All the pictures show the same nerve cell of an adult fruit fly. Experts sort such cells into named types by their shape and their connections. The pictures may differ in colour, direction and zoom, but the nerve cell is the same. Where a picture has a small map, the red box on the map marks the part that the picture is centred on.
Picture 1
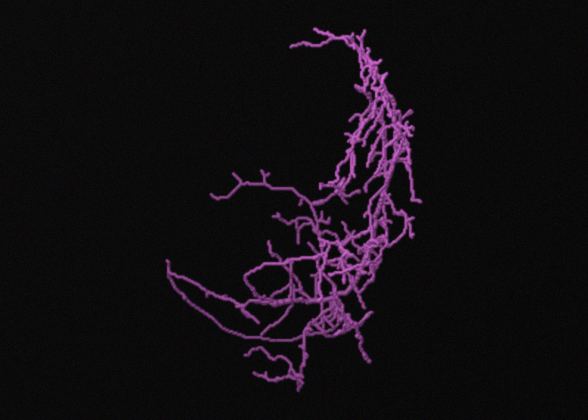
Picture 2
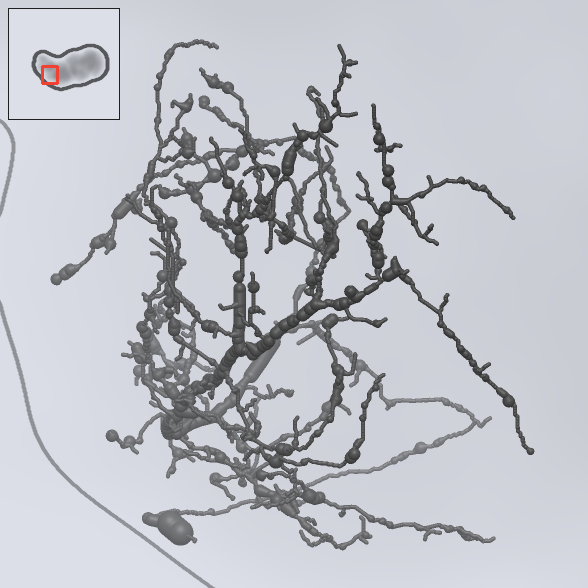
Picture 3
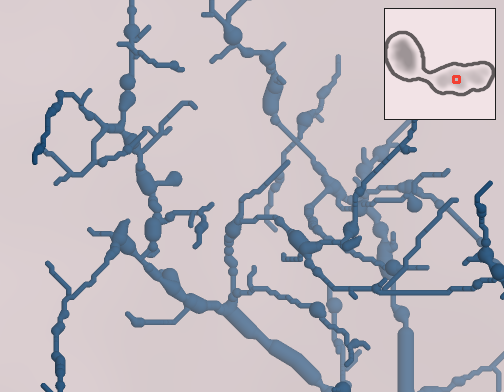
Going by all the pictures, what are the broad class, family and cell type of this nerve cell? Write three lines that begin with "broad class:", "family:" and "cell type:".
broad class: nerve-cord intrinsic neuron
family: hemilineage 04B
cell type: IN04B031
